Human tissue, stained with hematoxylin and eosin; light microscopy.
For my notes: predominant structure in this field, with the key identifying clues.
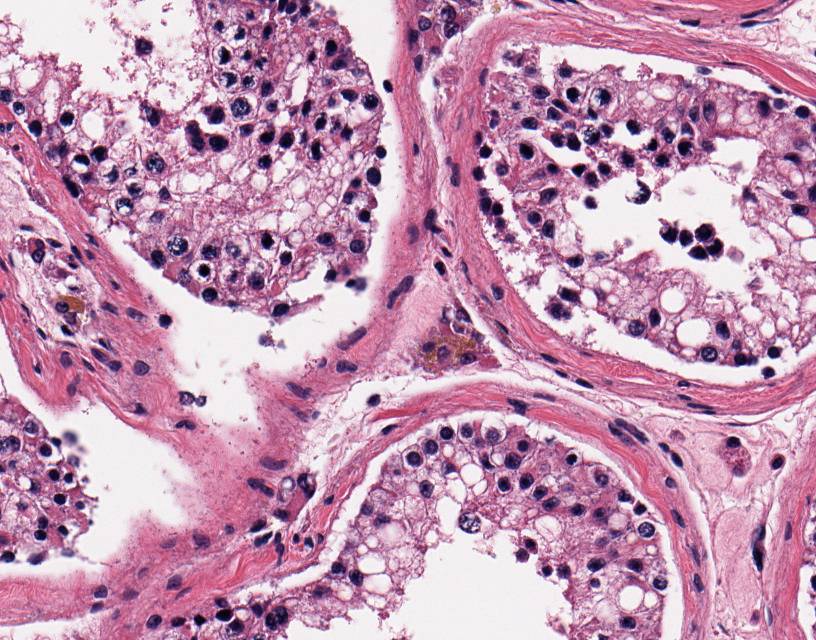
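These round to oval profiles, at least four of them cut across, are each a seminiferous tubule, with narrow strips of stroma between. Look at the lining: it is several cells deep, stacked from the wall toward the lumen.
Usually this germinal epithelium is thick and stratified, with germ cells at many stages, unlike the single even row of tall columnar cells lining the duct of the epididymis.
Top left, notice scattered large round nuclei with coarse, clumped dark chromatin.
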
